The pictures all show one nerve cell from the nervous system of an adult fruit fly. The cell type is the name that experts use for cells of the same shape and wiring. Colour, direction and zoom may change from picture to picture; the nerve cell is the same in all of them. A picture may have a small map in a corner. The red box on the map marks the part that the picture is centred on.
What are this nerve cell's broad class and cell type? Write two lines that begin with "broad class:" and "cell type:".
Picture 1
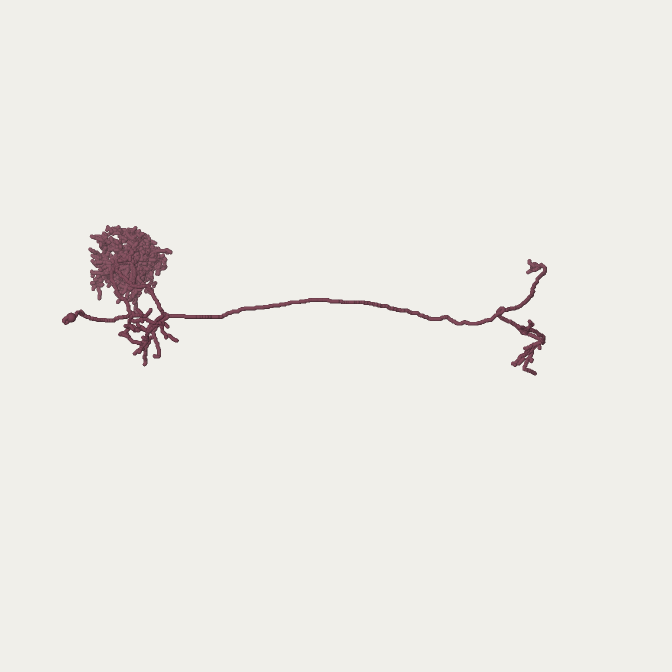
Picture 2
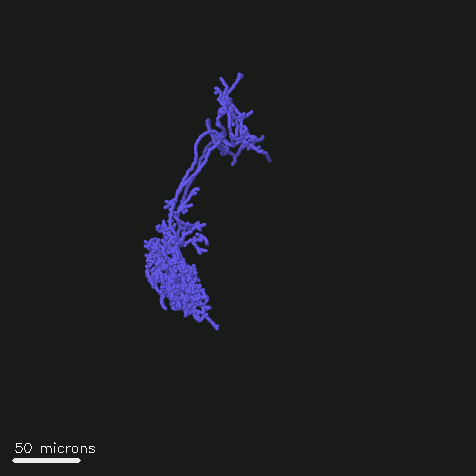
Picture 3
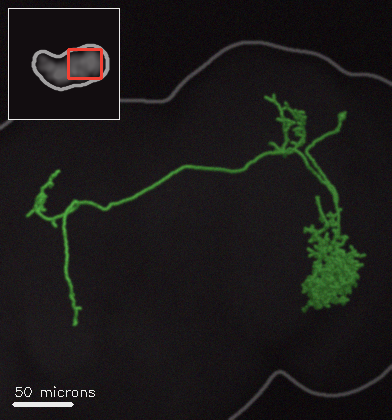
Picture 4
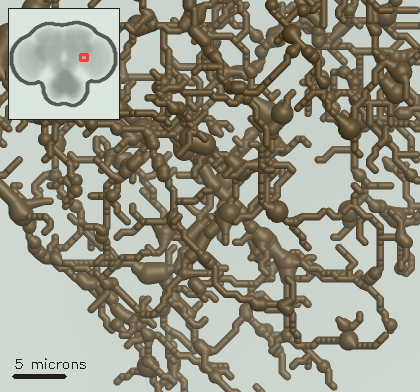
broad class: central-brain intrinsic neuron
cell type: AVLP025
